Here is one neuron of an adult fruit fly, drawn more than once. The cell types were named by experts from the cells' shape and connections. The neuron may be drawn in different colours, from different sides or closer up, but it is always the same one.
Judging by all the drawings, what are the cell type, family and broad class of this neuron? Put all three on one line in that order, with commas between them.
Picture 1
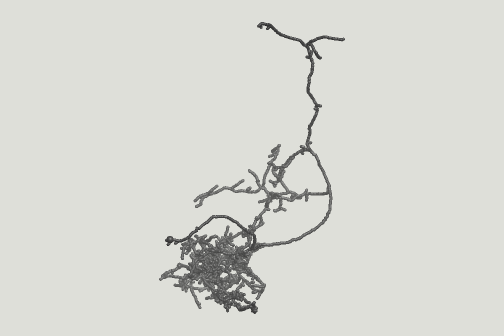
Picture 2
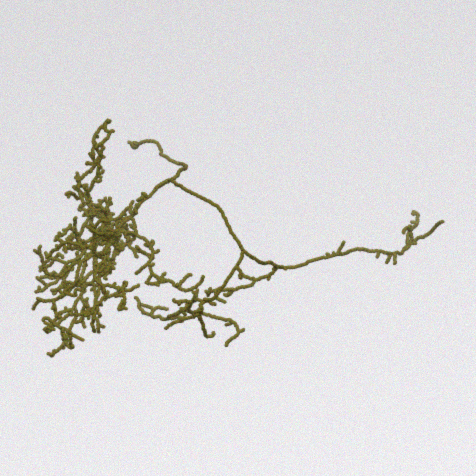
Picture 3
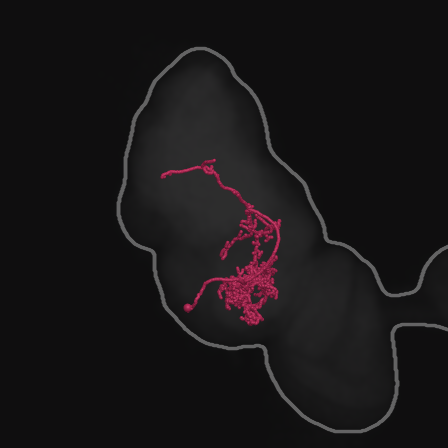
AVLP451, hemilineage LALv1_ventral, central-brain intrinsic neuron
